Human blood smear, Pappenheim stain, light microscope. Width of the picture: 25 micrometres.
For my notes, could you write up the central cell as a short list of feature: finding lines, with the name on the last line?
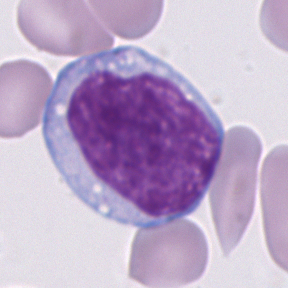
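Nucleus: off-centre, toward right side
Chromatin: mottled, lighter and darker purple patches
Cytoplasm: pale blue
Vacuoles: a few, small, clear
Name: myeloblast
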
